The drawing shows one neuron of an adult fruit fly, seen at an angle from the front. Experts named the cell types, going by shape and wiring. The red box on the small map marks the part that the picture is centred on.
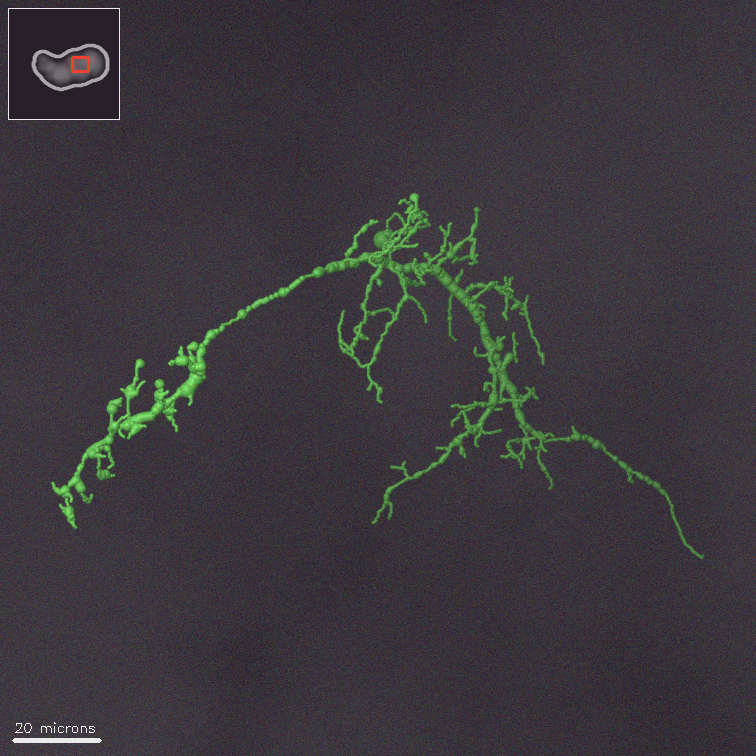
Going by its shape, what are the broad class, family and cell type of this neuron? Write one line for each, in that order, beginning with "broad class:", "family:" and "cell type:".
broad class: central-brain intrinsic neuron
family: hemilineage DM6_posterior
cell type: PS282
